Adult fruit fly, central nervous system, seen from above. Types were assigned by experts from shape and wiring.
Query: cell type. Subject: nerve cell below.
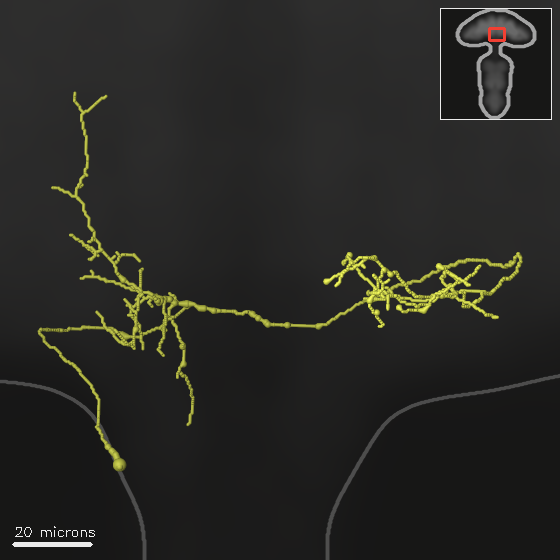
GNG309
